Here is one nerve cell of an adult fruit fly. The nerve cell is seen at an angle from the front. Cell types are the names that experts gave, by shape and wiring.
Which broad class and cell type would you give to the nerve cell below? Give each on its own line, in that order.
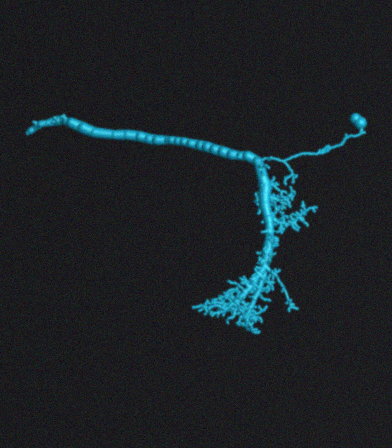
central-brain intrinsic neuron
AMMC-A1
